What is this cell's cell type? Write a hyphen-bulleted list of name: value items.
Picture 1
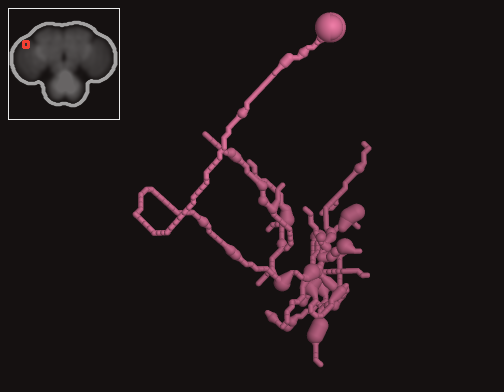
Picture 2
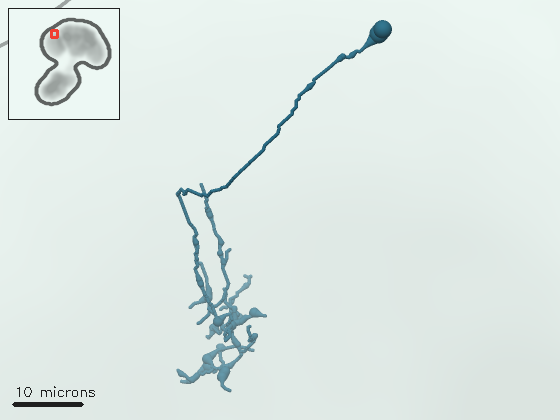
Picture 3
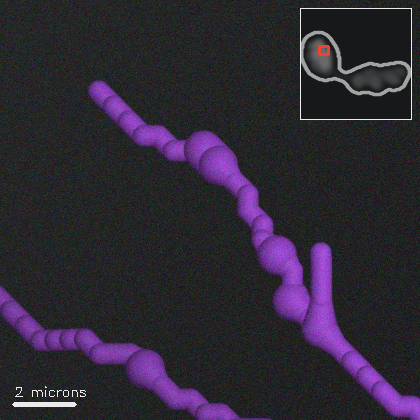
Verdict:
- cell type: Cm4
